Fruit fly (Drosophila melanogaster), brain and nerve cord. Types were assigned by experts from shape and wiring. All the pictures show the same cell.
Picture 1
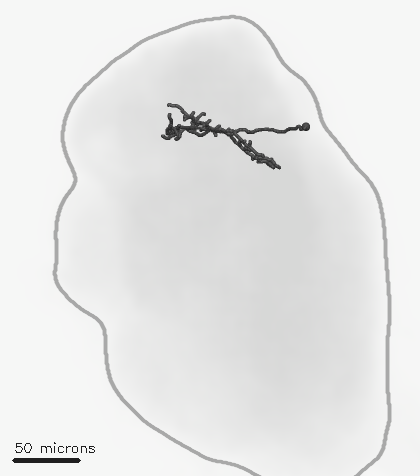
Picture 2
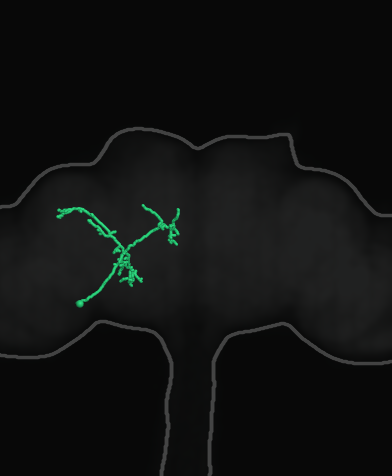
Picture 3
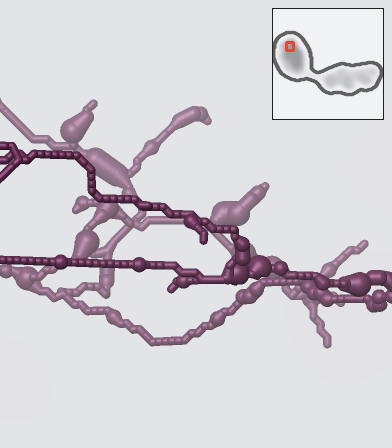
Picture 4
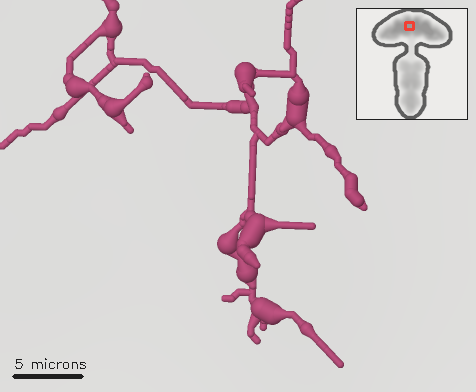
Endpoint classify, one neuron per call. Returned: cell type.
CL147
